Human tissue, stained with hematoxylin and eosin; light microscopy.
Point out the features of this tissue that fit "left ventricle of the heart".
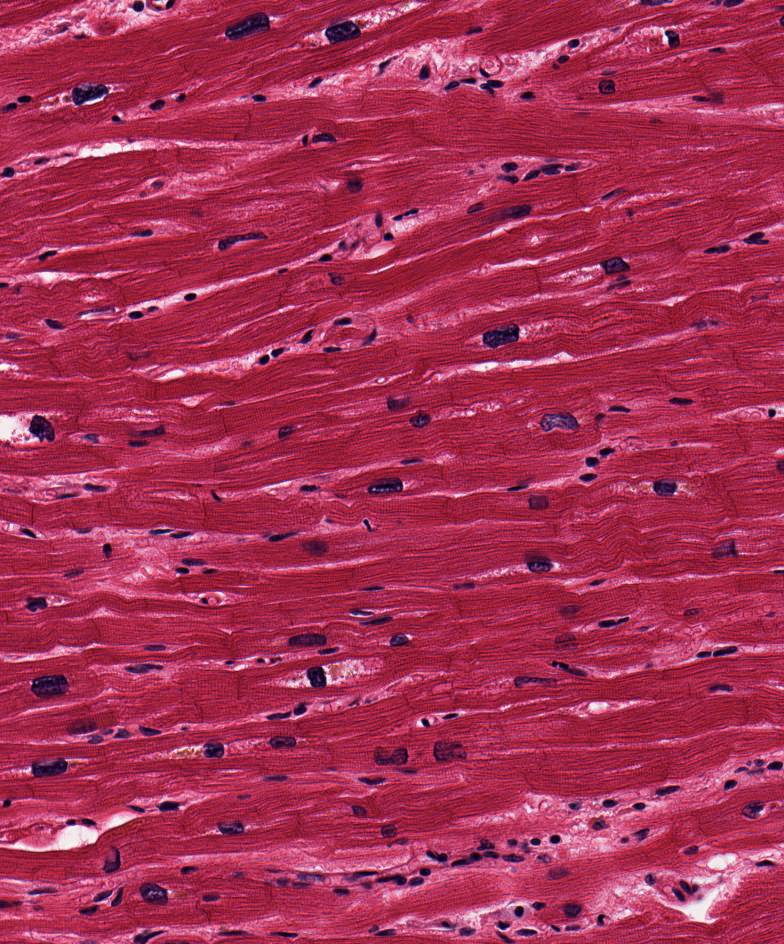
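So this tissue is the left ventricle of the heart; let me go through the field. Long muscle fibres fill all of it, running in parallel, roughly horizontally and rising slightly toward the upper right. The fibres branch and join neighbouring fibres, and that goes with the name.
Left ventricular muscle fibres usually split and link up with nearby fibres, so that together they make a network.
The muscle cell nuclei are oval and lie in the centre of the fibres. Scattered across the field, though, some muscle nuclei are enlarged, dark and squared-off, larger than those beside them.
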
